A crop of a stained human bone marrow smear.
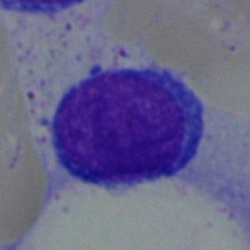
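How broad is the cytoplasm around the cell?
A thin rim only, widest on the right side.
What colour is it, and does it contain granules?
Deep blue, with no granules visible; one small dark blue bleb projects from the upper left edge.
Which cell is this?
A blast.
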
